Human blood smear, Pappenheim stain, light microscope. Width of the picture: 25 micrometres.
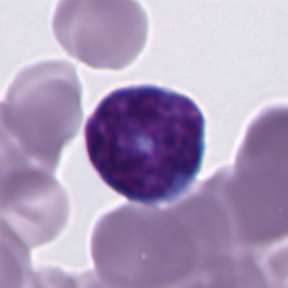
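Typical lymphocyte. Its outline is smooth, with nothing projecting from the surface. The nucleus takes up nearly the whole cell, and there's a small pale spot near its centre. You won't find any granules in the cytoplasm.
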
